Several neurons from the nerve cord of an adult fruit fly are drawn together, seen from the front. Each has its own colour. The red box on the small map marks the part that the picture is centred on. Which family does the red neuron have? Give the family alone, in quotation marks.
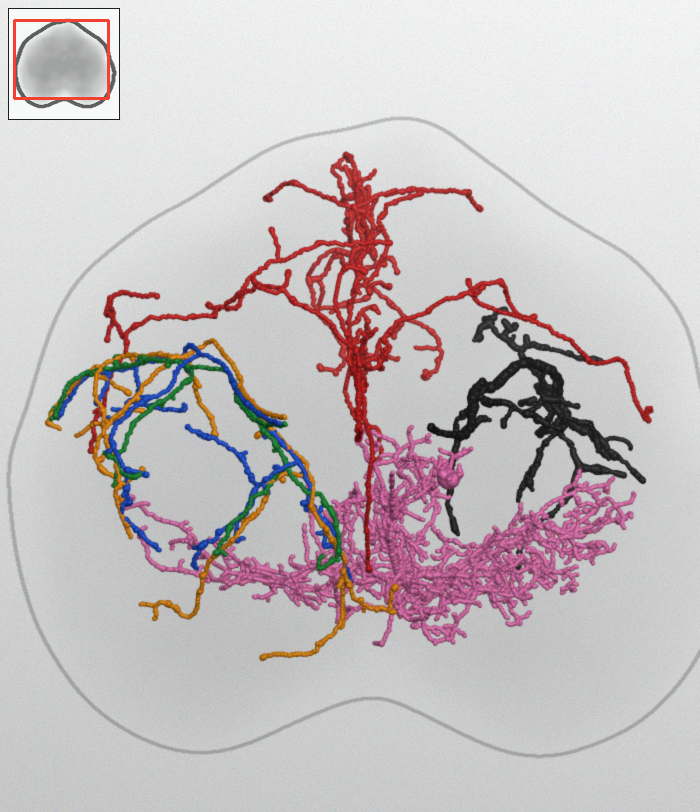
"hemilineage SMPpm1"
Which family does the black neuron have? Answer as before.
"DNb"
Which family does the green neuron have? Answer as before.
"hemilineage MX12"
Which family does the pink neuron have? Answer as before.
"hemilineage 17B"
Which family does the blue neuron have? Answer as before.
"hemilineage MX12"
